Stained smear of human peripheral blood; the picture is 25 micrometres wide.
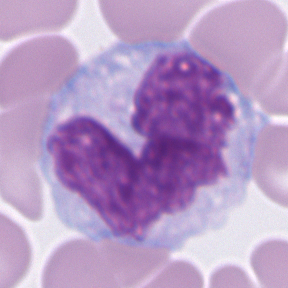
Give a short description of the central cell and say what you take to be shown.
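Roughly round, I'd say, though the edge is slightly uneven. The nucleus is a single broad mass folded into a V, and the notch of that V opens upward. The cytoplasm looks faintly foamy, dotted with small pale spots, and I find no coarse coloured granules in it. This is a monocyte.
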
